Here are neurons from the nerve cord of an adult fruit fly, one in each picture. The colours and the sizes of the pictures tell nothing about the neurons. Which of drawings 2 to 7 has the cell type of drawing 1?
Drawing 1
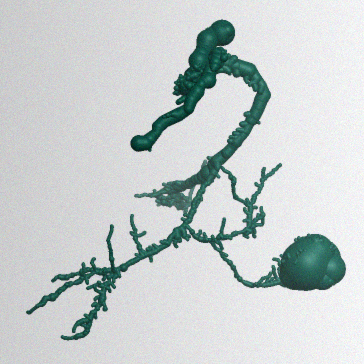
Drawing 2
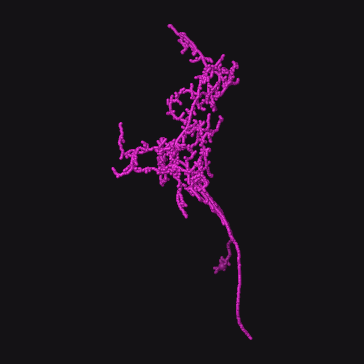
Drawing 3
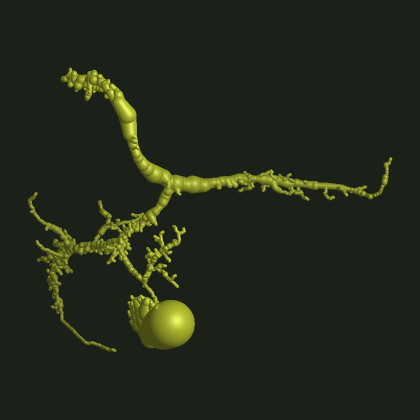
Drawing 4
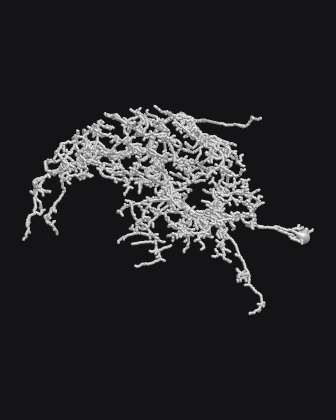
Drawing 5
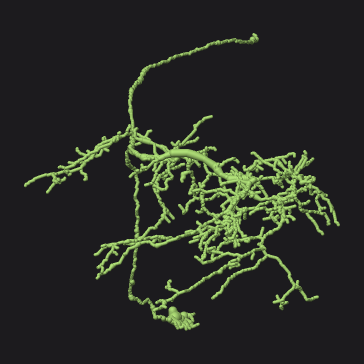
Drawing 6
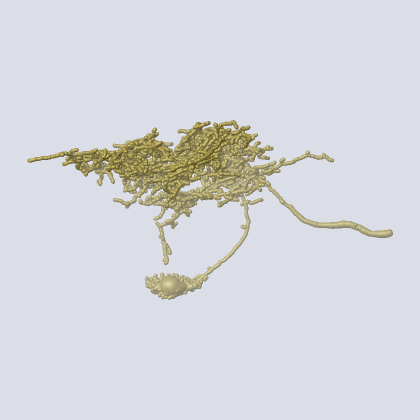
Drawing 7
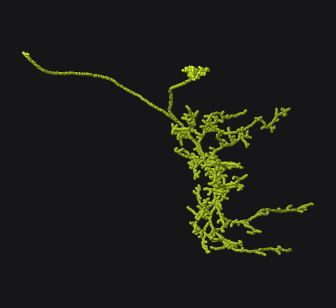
Drawing 3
